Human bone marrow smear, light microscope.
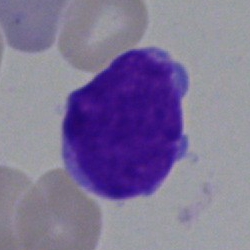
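Blast in the middle of the frame, roughly oval in outline. The blast's nucleus is a single unlobed mass taking up nearly the whole cell. You won't spot any granules in the cytoplasm. Bear in mind the picture is slightly out of focus.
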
